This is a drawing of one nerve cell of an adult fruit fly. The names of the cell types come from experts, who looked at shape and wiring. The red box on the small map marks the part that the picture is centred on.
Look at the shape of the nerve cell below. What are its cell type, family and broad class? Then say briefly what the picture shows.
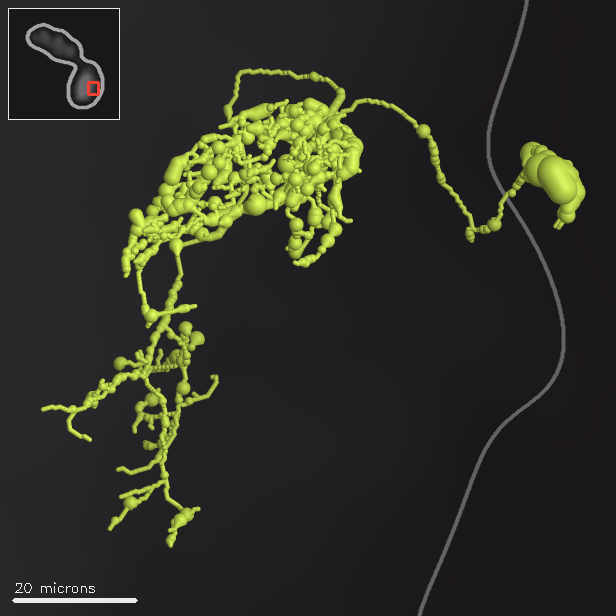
It is of cell type vLN27. The family is hemilineage ALv2. This is a central-brain intrinsic neuron. Its cell body lies at the upper right of the picture. From left to right in the picture it spans about 85 microns. Dozens of branch ends can be seen.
